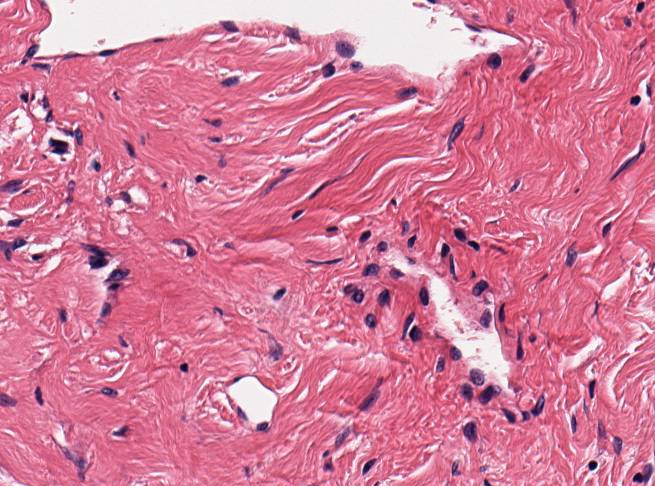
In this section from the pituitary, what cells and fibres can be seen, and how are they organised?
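Almost the entire field, as far as I can tell, is taken up by pink-staining collagen fibres. Those collagen bundles look wavy. Between them I can pick out scattered cells, each with a dark, spindle-shaped nucleus. And there aren't many of these nuclei; against so much fibrous matrix they seem sparse.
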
